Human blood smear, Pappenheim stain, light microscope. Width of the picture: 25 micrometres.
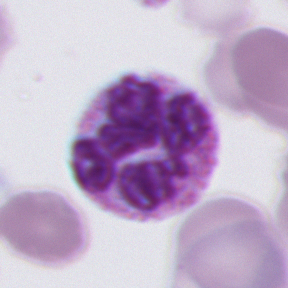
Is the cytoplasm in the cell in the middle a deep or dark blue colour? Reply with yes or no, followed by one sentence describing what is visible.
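No. The cytoplasm is pale pink and forms a narrow rim around the lobes.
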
